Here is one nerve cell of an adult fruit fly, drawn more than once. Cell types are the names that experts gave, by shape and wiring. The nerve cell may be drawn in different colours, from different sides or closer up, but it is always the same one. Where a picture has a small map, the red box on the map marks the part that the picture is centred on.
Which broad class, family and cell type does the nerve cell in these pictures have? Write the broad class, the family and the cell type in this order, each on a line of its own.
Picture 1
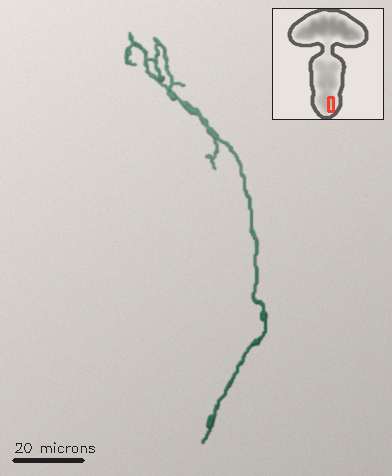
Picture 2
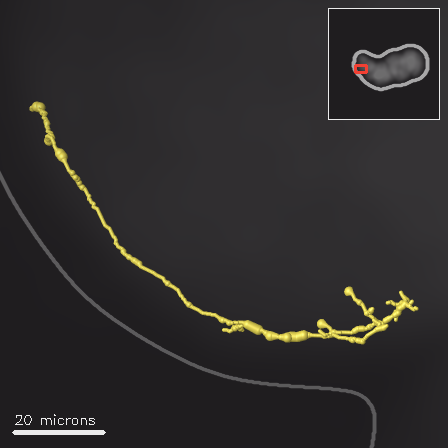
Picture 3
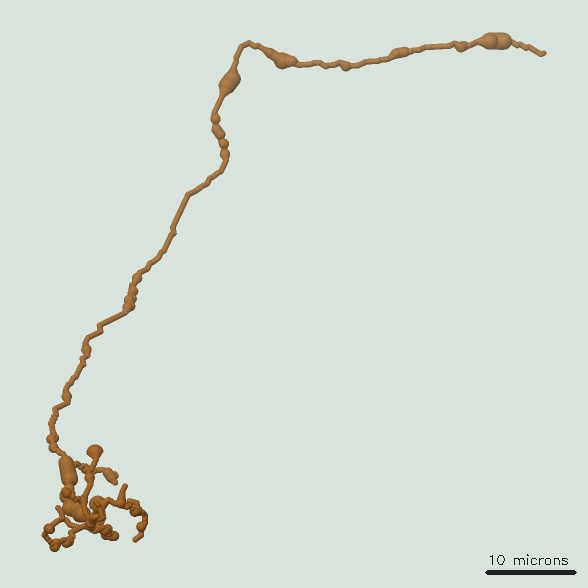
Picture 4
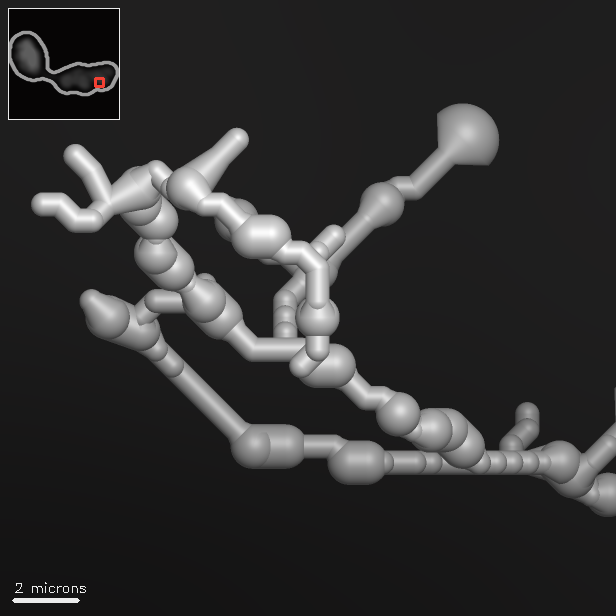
sensory neuron entering the nerve cord
class mechanosensory tactile
SNta31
